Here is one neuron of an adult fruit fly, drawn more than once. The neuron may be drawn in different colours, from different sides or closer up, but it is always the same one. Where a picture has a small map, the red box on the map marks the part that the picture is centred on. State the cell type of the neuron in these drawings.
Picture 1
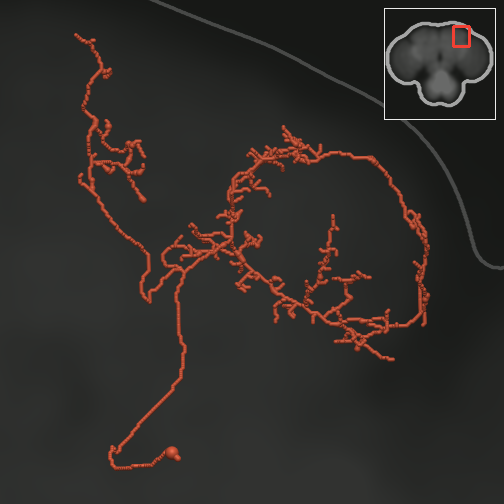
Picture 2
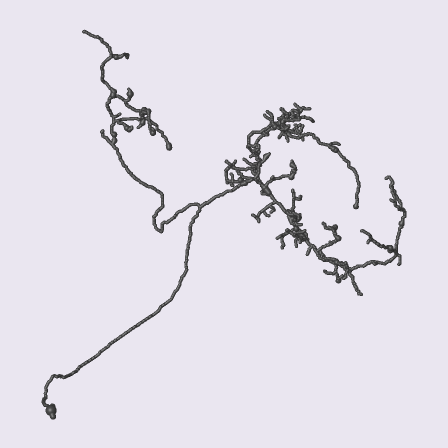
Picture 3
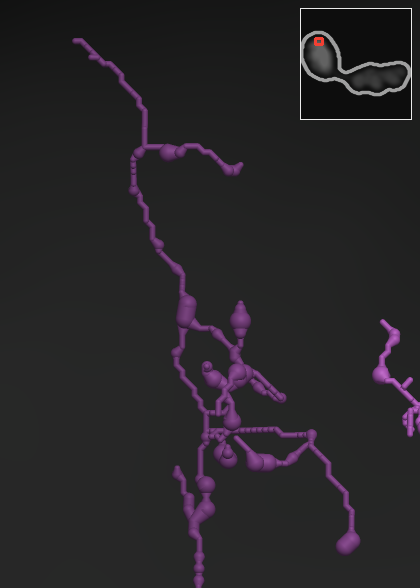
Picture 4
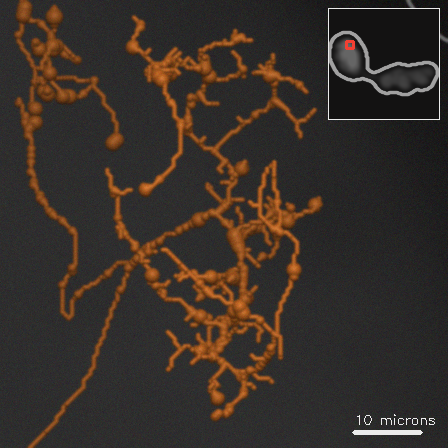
LHAV7a3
